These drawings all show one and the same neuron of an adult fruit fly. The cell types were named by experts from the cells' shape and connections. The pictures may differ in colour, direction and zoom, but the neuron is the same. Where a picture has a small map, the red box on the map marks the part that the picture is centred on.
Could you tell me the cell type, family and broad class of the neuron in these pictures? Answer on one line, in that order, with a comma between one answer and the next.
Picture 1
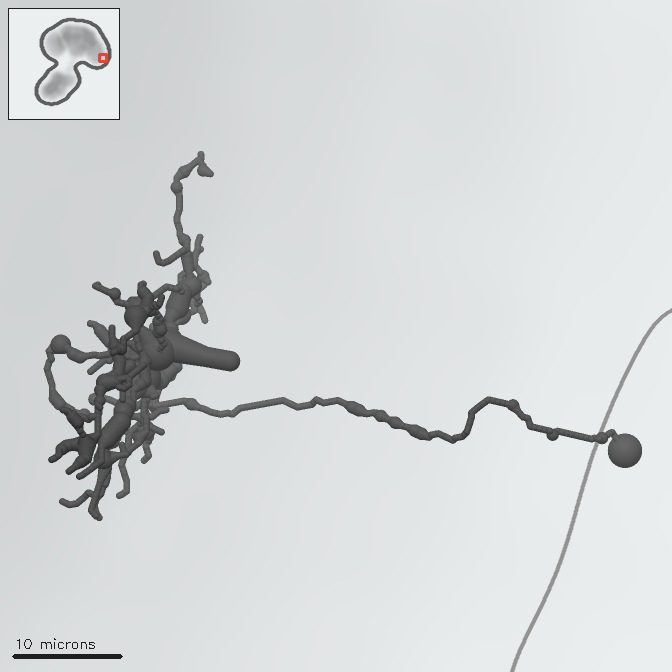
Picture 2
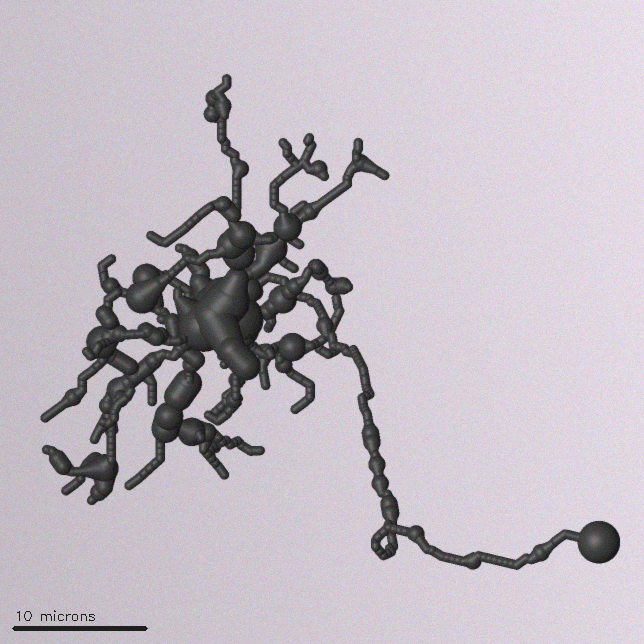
Dm8b, Dm, optic-lobe intrinsic neuron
